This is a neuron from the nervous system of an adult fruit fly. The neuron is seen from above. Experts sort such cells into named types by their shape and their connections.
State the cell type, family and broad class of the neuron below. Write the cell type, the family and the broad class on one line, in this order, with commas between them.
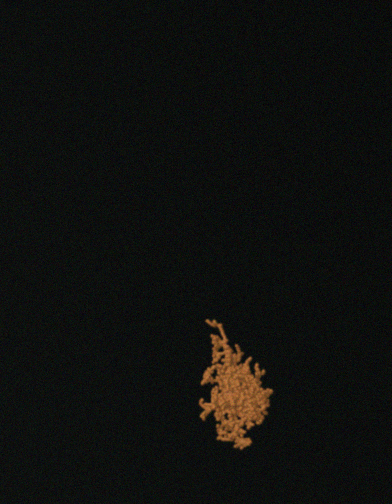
IN13A009, hemilineage 13A, nerve-cord intrinsic neuron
